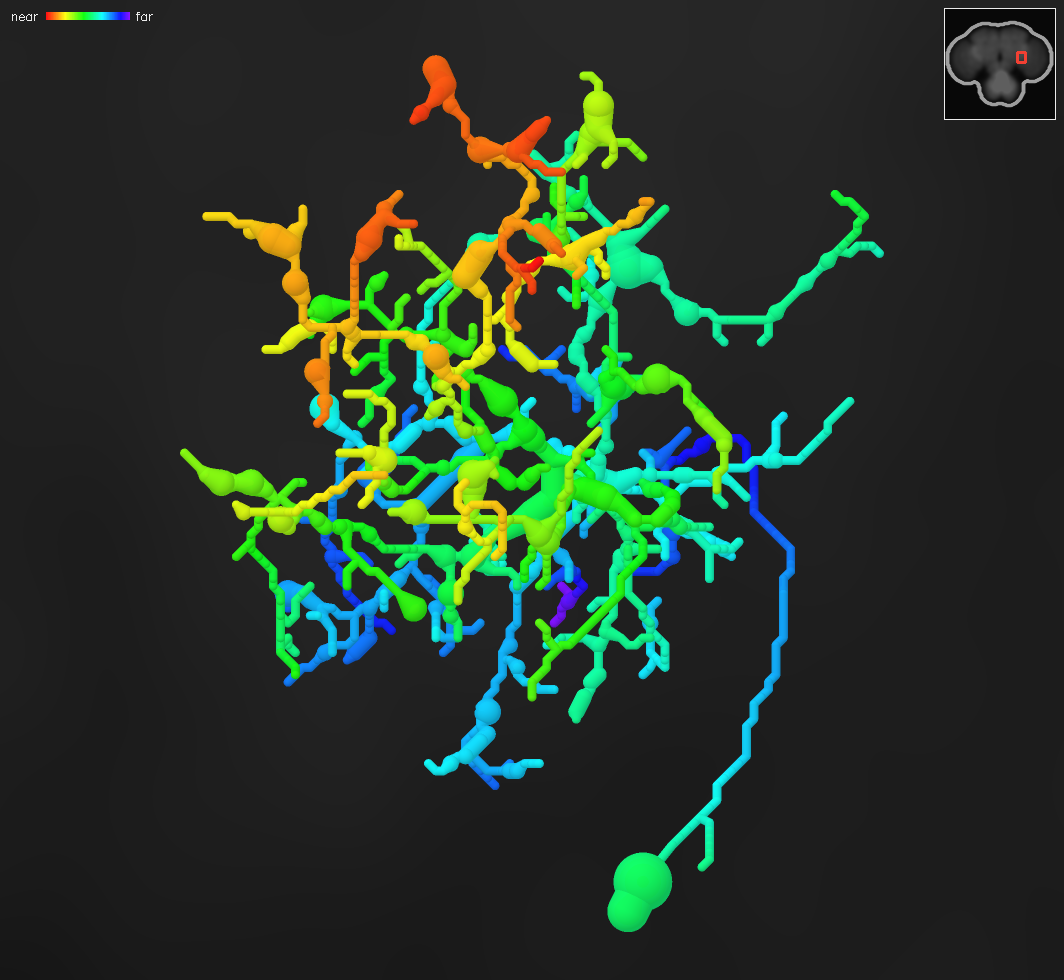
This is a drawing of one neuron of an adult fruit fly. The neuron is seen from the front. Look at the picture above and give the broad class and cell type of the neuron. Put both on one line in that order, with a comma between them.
central-brain intrinsic neuron, CB1384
